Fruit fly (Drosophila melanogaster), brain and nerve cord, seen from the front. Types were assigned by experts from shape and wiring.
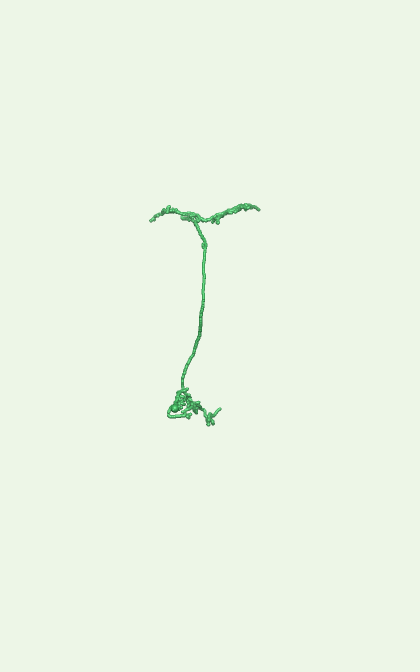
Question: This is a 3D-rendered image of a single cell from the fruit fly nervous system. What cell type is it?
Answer: PRW028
